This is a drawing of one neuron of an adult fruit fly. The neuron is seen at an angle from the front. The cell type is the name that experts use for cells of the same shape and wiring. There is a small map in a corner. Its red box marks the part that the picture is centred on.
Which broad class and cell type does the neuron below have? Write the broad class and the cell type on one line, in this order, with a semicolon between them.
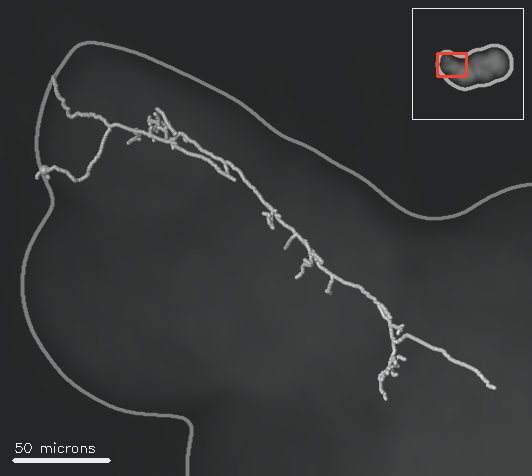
efferent neuron of the nerve cord; ENXXX226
